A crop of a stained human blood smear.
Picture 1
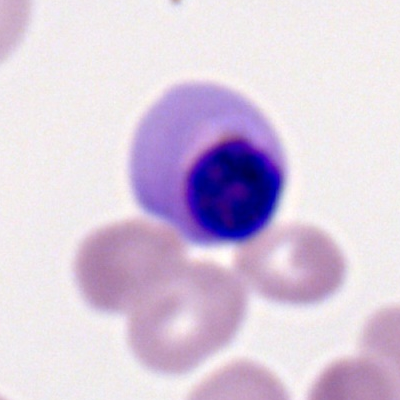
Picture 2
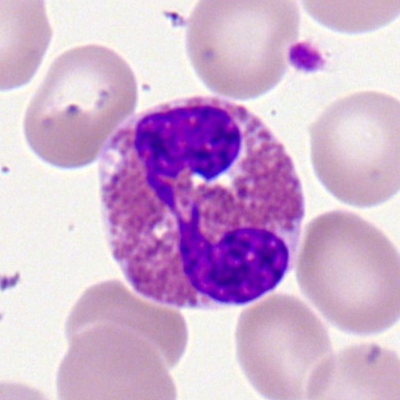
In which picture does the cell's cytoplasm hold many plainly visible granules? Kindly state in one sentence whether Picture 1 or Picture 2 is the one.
For the cell in picture 2, the cytoplasm contains many visible granules.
